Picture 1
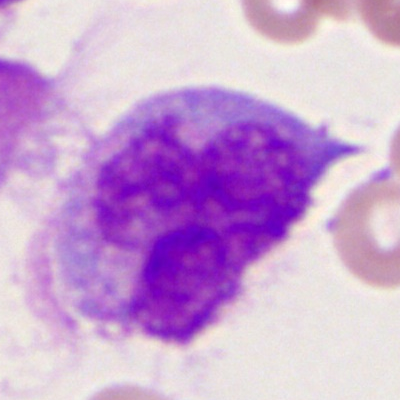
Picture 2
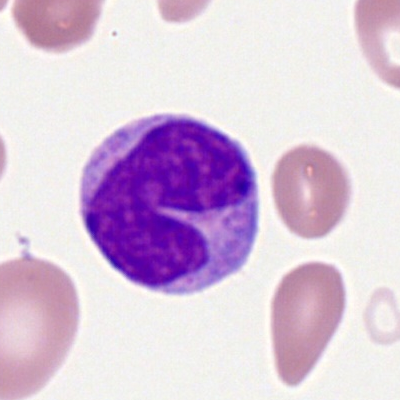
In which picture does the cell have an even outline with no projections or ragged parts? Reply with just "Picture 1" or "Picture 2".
Picture 2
